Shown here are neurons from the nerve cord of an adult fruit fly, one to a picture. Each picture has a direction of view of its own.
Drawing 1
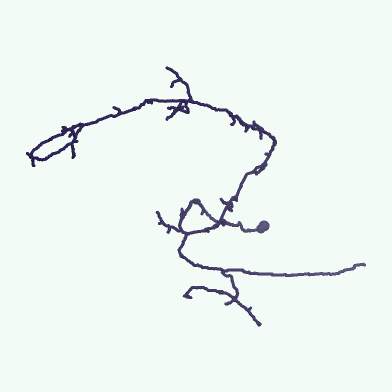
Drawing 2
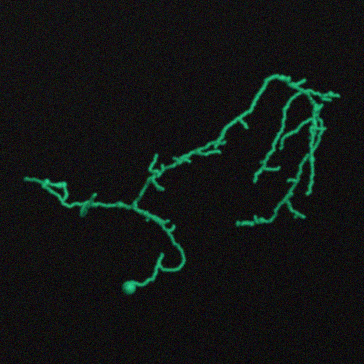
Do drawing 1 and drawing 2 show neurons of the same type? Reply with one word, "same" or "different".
same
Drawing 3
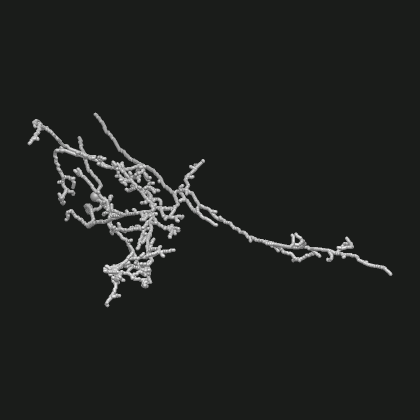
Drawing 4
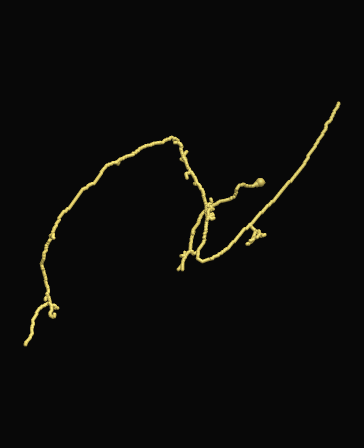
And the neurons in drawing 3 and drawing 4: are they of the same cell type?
different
